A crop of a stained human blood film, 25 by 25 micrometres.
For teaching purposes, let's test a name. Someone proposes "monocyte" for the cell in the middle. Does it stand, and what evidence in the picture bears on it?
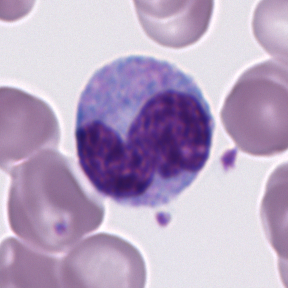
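First the size: this cell is about 13 micrometres across.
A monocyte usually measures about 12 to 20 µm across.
So the size goes with monocyte. Next the granules, which here are fine, dust-like and pinkish-violet.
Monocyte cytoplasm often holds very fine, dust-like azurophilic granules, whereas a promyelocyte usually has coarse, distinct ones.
These granules speak for monocyte and against promyelocyte. Then the nucleus: it has two lobes, the right larger than the left.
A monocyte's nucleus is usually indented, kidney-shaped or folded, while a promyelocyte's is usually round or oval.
A lobed nucleus is not round or oval, so this too leans toward monocyte. Also seen: a smooth round outline without projections, no nucleoli in either lobe, and a nucleus lying toward the bottom of the cell and filling about 60% of its area. Weighing it all, monocyte fits.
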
